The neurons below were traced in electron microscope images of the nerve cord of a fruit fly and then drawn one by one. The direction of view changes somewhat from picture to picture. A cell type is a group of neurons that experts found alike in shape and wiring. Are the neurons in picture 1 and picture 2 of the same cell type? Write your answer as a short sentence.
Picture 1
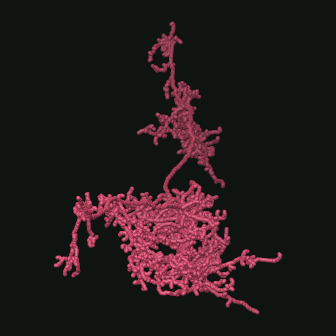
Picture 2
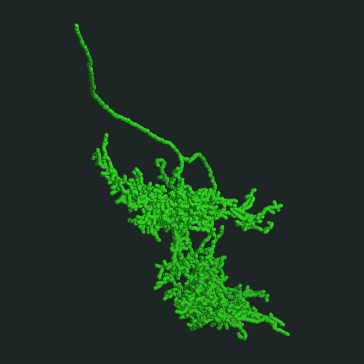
They are of the same cell type.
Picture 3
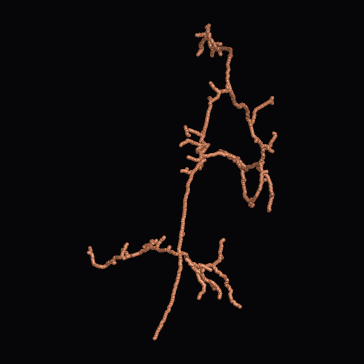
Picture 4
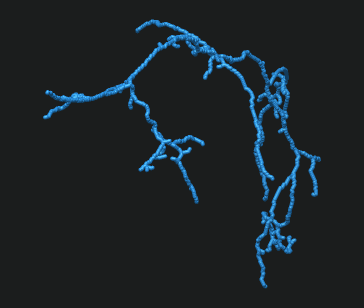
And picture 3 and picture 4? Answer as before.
They are of the same cell type.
